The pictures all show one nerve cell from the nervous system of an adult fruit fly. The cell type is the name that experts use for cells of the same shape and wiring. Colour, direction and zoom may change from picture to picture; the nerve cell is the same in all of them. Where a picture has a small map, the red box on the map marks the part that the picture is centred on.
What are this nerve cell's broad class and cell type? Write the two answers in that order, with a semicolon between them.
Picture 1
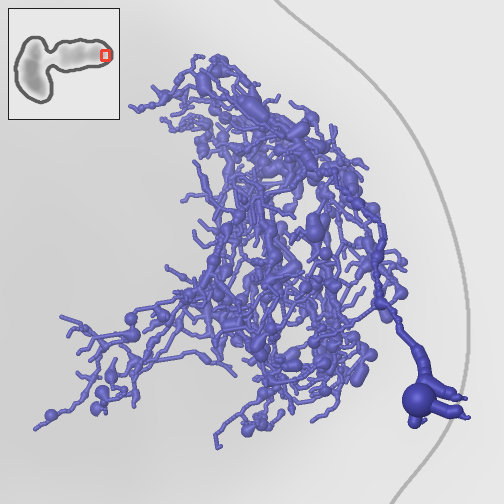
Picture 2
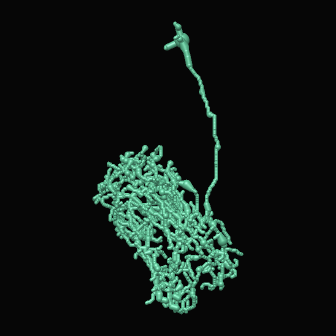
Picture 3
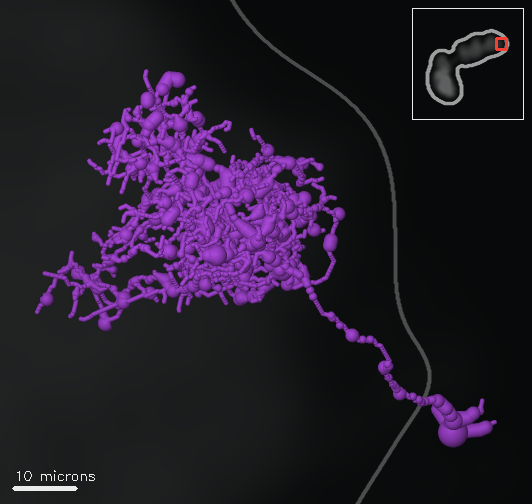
nerve-cord intrinsic neuron; INXXX221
